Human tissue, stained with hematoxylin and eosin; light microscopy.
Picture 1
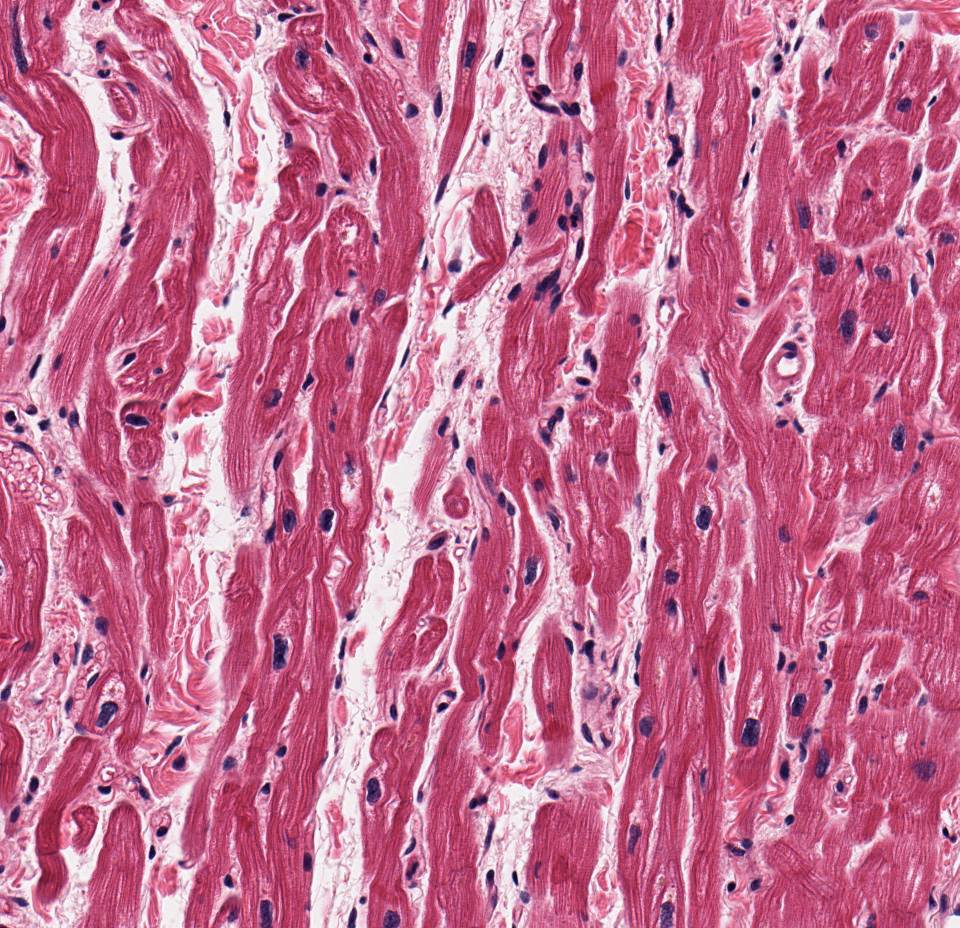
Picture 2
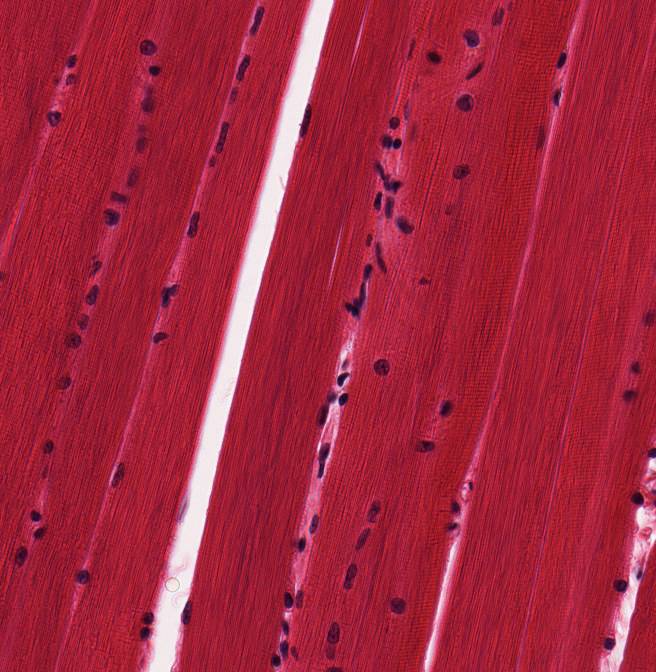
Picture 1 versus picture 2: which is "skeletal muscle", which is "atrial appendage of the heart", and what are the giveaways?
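Going through these, I'd put it this way: picture 1 is the atrial appendage of the heart and picture 2 is skeletal muscle. In the first, long pink fibres run mostly from top to bottom, with nuclei sitting centrally, and some fibres branch and join their neighbours. Between them I see pale loose connective tissue with small dark elongated nuclei.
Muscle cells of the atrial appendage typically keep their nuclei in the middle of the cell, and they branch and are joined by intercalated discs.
In the second, long, parallel, unbranched fibres run diagonally from lower left to upper right across the whole field. Their nuclei are dark, oval to elongated, lined up with the fibres, and pressed against the cell margin instead of the centre.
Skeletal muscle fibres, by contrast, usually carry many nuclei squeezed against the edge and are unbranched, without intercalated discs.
The cytoplasm there stains a deep, even red with eosin.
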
